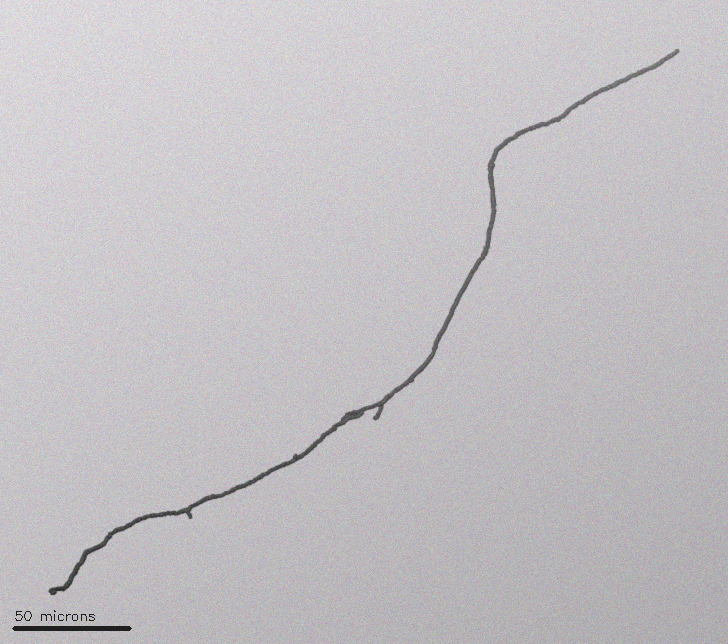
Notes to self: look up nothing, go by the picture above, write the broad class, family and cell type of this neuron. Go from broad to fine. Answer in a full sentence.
A sensory neuron entering the nerve cord of class mechanosensory proprioceptive, type SNpp01.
